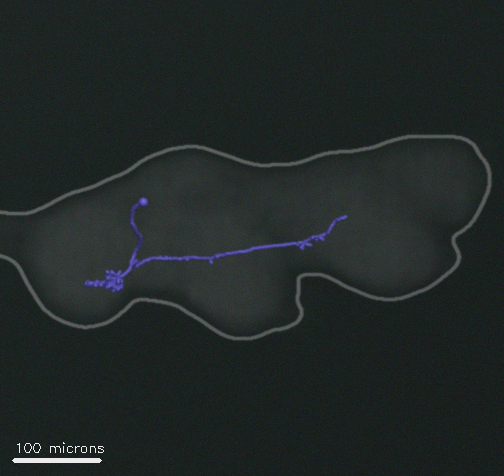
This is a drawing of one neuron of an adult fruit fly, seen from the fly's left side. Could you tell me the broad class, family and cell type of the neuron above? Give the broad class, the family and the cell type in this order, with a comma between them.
nerve-cord intrinsic neuron, hemilineage 23B, IN23B088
